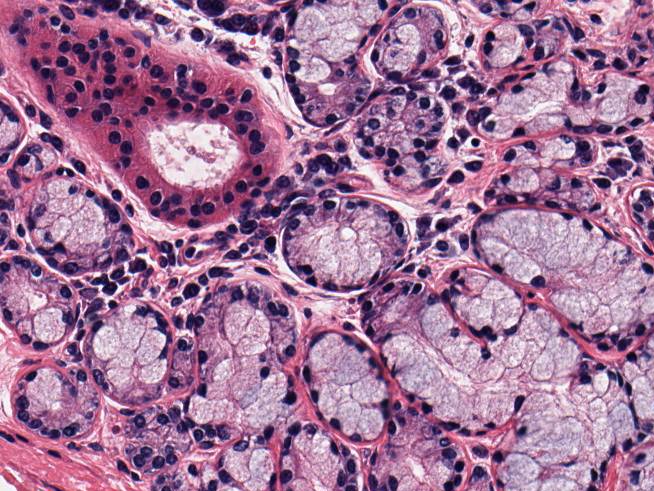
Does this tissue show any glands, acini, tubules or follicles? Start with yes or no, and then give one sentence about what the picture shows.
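Yes. Most of the field is filled with closely packed rounded and lobulated gland acini.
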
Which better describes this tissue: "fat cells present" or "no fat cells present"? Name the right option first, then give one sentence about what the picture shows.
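No fat cells present. No fat cells are present in the field.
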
